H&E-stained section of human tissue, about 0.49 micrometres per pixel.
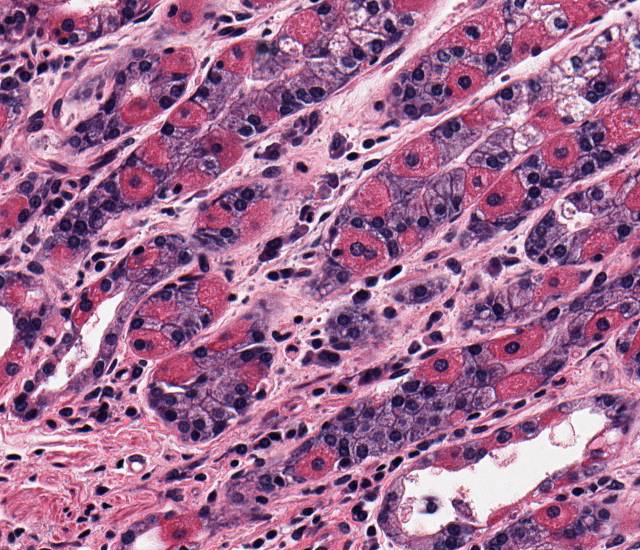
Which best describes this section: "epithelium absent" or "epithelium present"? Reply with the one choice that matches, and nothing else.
Epithelium present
